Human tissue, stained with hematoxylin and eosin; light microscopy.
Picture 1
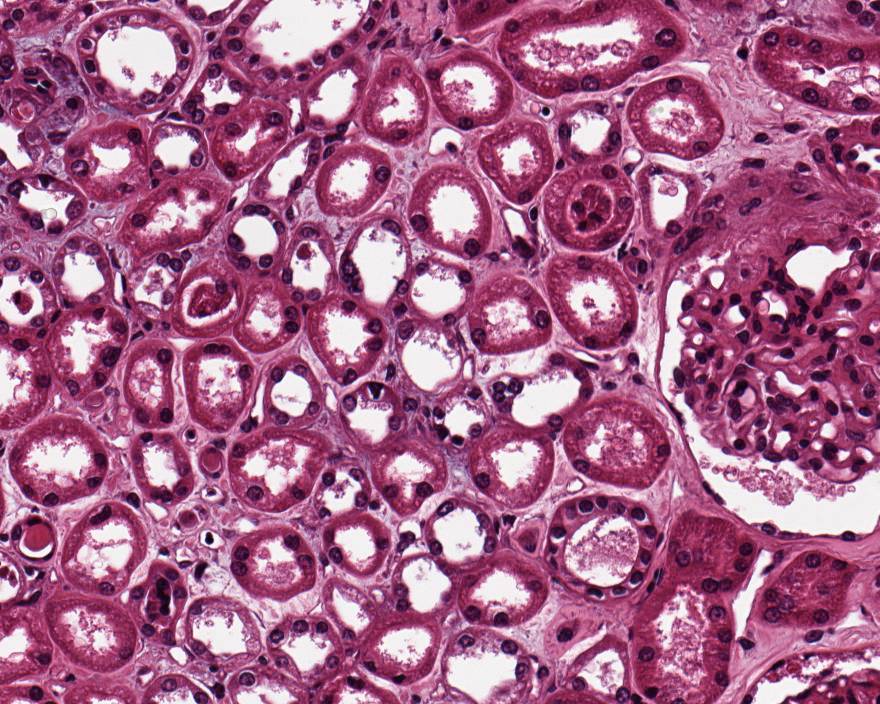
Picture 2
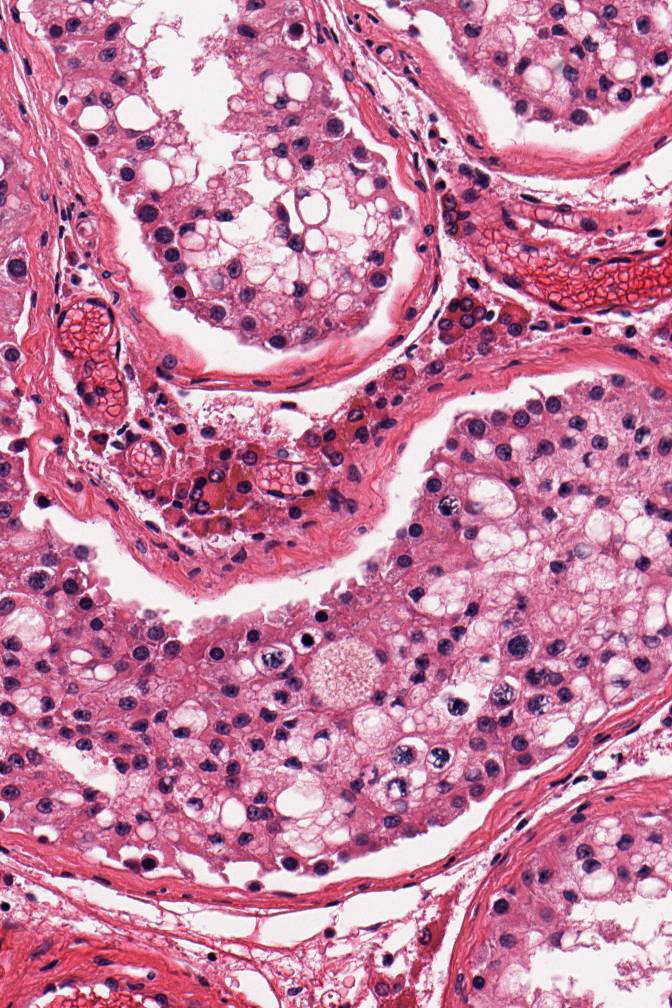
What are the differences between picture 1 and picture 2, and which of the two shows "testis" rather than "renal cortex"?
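Picture 1 is renal cortex; picture 2, testis. Renal cortex: closely packed tubules cut in round cross section fill most of the field, with one glomerulus midway along the right edge. Their lining is a single layer of cuboidal cells with round dark nuclei and abundant pink, finely granular cytoplasm. Testis tubules have a thick, layered pink collagenous wall with flattened spindle-shaped nuclei, and lining cells with pale, foamy cytoplasm and many clear round vacuoles. Polygonal Leydig cells, with strongly eosinophilic cytoplasm and round nuclei, cluster in the interstitium left of centre, between upper and lower tubules. A few larger cells with coarsely clumped dark chromatin are scattered in the lower tubule, mostly right of centre.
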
